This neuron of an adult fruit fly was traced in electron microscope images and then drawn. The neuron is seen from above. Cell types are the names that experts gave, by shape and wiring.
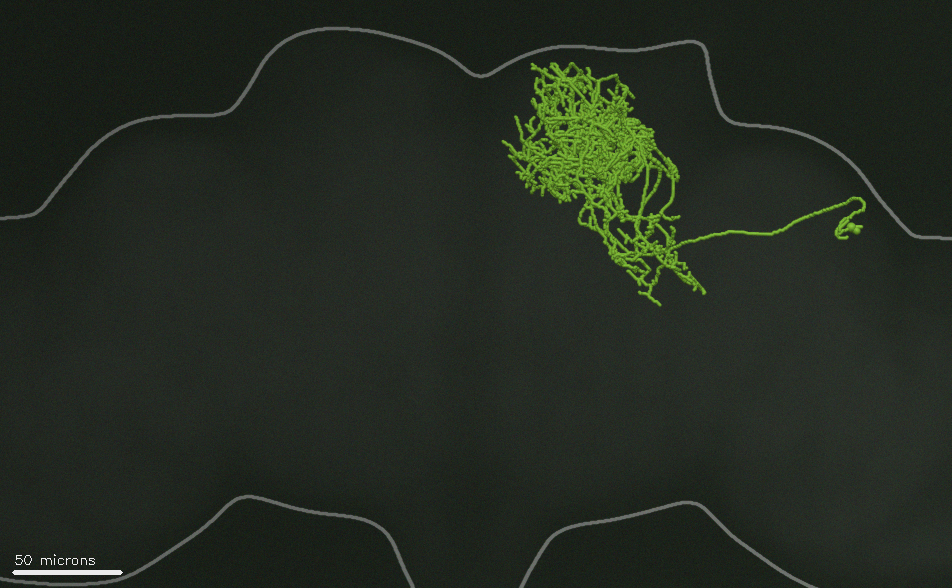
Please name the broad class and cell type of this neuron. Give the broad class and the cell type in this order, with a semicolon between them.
central-brain intrinsic neuron; CRE048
